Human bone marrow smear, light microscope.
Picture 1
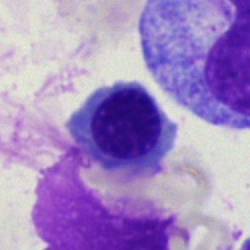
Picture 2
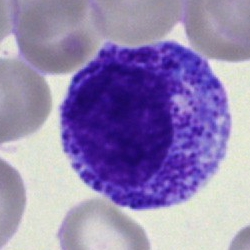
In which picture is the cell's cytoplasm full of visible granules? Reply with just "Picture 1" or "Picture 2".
Picture 2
